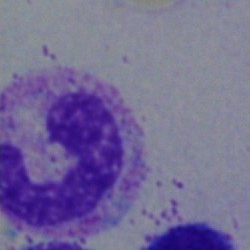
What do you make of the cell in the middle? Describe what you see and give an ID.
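The nucleus is bent into a horseshoe shape, and no nucleoli can be seen within it. Fine pink-purple granules fill the cytoplasm. The left side of the cell is cut off by the edge of the picture. The cell is a band neutrophil.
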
